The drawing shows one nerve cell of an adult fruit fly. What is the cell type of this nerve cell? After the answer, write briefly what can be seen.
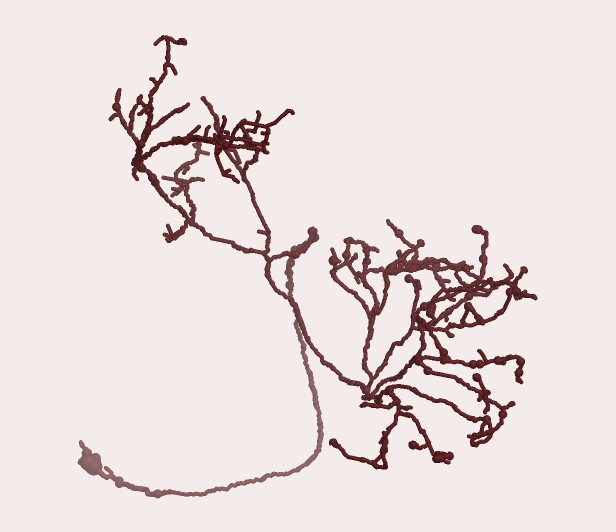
The cell type is FB5M. This is a central-brain intrinsic neuron. Its cell body lies at the lower left of the picture. Dozens of branch ends can be seen.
